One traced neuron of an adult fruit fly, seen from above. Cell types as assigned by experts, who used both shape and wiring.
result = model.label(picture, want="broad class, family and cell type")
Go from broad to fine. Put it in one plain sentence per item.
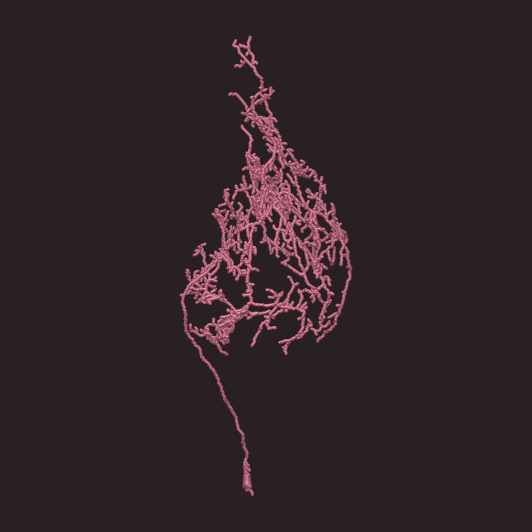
A nerve-cord intrinsic neuron of hemilineage 03B, type IN03B035.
